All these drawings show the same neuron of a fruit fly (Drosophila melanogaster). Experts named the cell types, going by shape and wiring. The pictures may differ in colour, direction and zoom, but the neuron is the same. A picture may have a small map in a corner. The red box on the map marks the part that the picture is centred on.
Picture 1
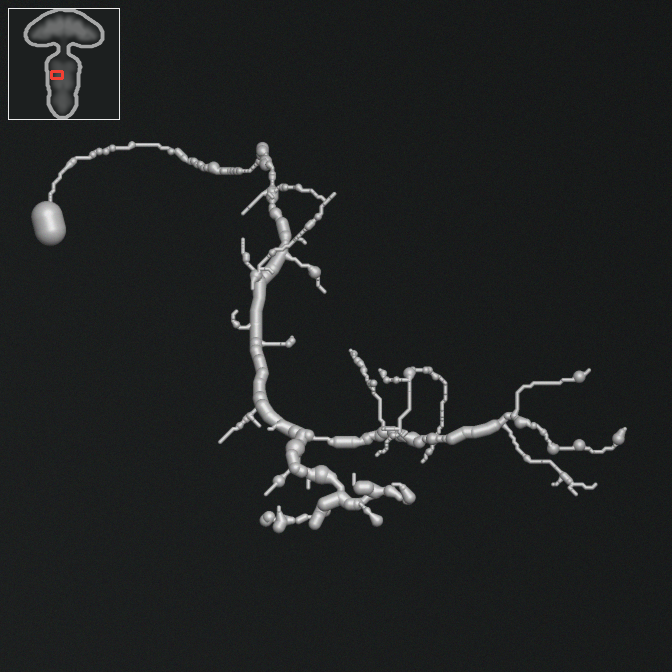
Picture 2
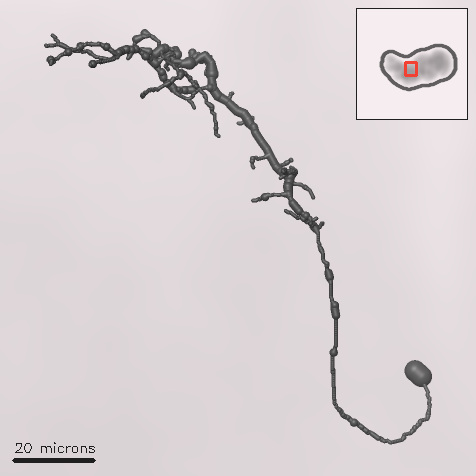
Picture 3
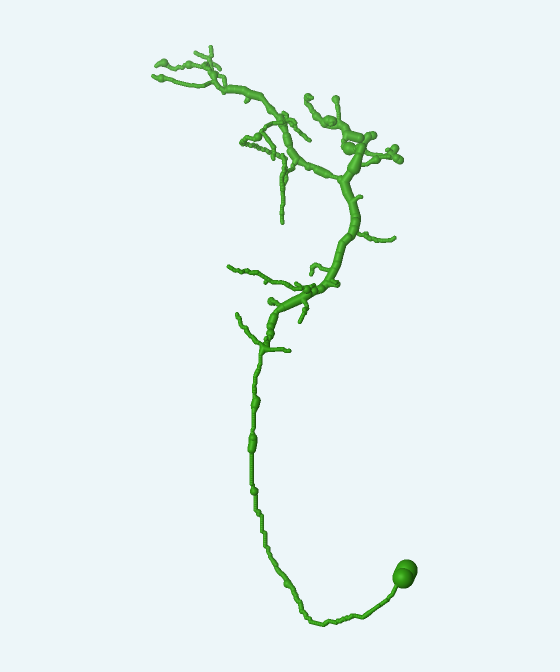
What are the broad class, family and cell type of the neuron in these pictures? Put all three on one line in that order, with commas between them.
nerve-cord intrinsic neuron, hemilineage 03B, IN03B064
